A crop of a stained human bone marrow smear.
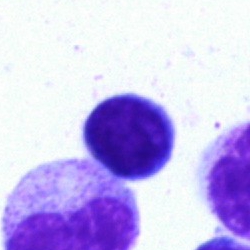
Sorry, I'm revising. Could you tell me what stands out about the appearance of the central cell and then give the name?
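Almost the whole cell is taken up by the nucleus, so little or no cytoplasm shows. I see no nucleoli in it, and no granules anywhere in the cell. The surface looks smooth, without projections. It's a lymphocyte.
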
